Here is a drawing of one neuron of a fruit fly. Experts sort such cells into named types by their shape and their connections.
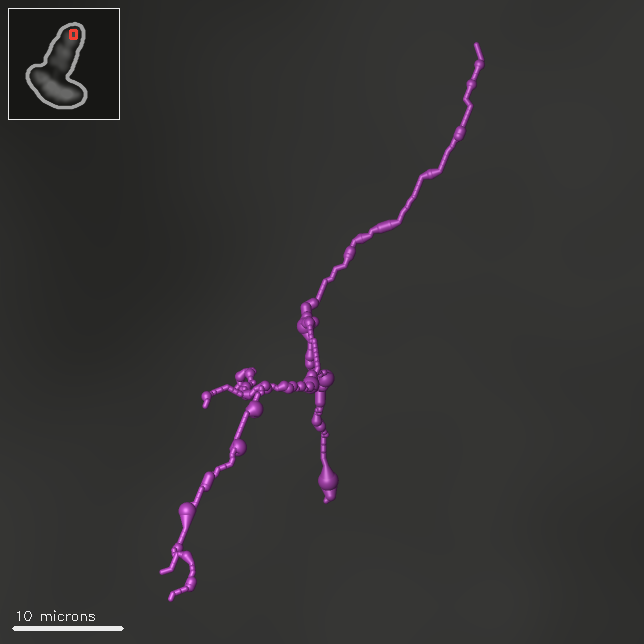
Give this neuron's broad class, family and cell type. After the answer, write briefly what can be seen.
This is a sensory neuron entering the nerve cord. Its family is called class mechanosensory tactile. Its cell type is SNta39. No cell body is drawn. From top to bottom in the picture it spans about 50 microns. It has a dozen or fewer branch ends.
